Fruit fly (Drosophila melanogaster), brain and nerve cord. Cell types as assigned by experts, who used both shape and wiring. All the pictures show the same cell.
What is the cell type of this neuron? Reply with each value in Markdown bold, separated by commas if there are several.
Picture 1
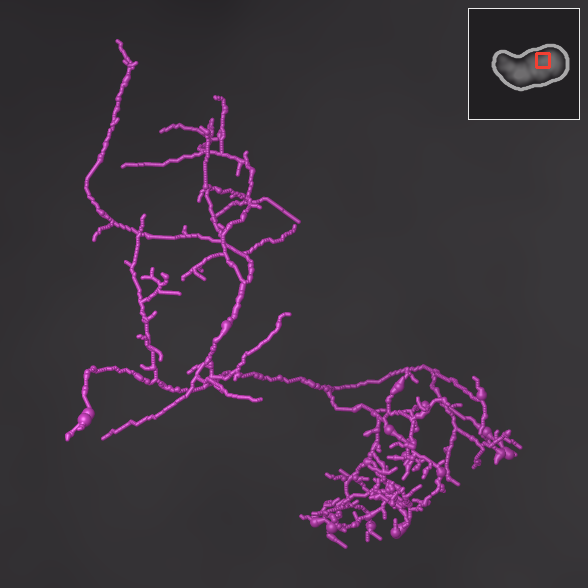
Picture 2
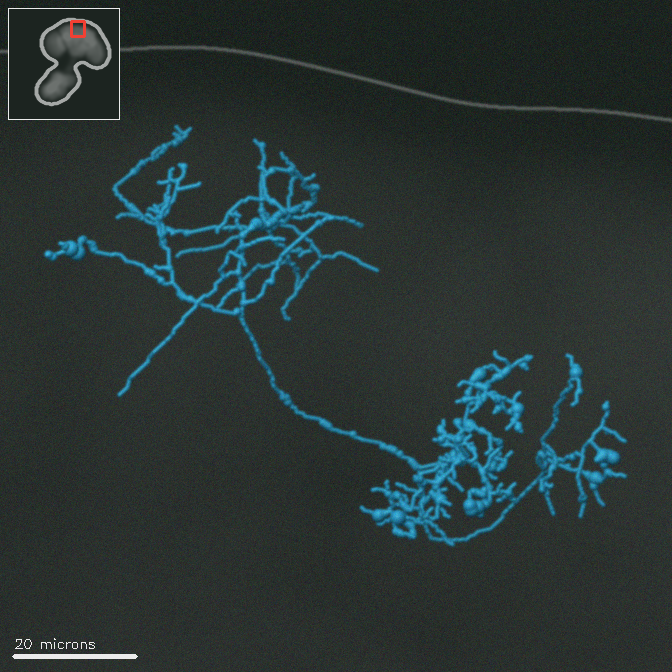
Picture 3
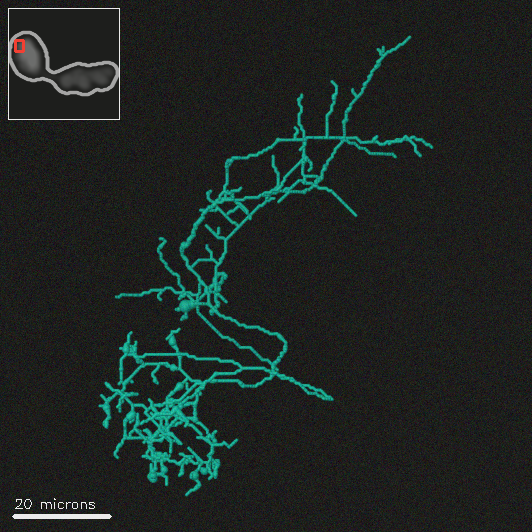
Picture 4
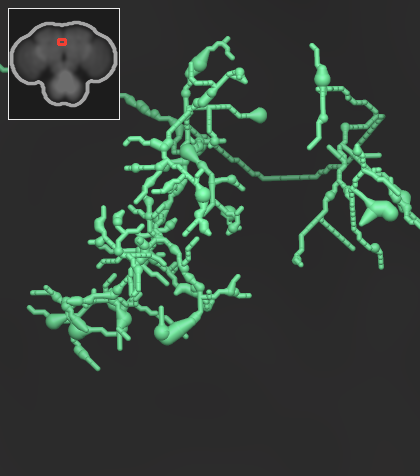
**PAM01**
